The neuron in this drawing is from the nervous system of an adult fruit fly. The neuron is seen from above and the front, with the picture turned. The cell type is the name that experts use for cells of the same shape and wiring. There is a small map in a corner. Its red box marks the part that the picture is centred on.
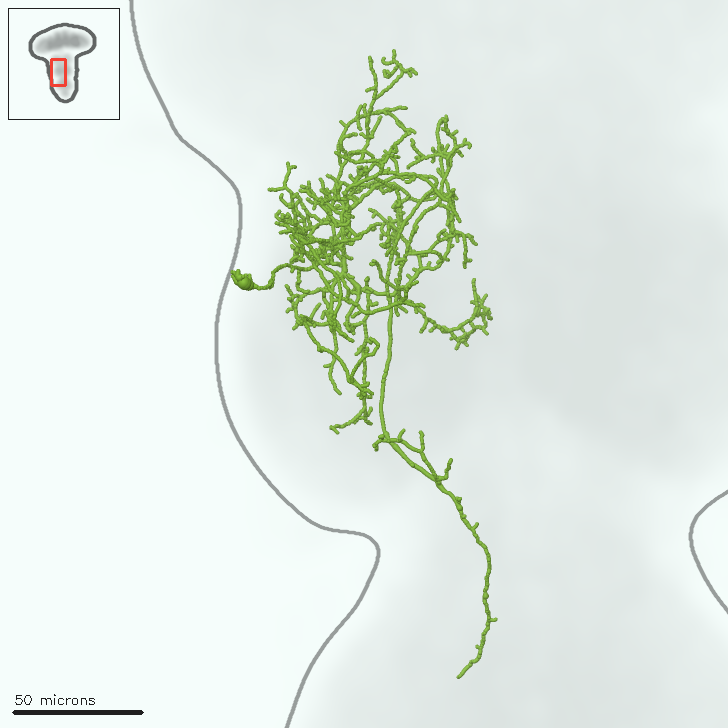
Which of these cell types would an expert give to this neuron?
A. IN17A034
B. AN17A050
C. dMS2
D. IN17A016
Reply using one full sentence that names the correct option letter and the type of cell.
The cell type matching the neuron is IN17A034, which option A provides.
